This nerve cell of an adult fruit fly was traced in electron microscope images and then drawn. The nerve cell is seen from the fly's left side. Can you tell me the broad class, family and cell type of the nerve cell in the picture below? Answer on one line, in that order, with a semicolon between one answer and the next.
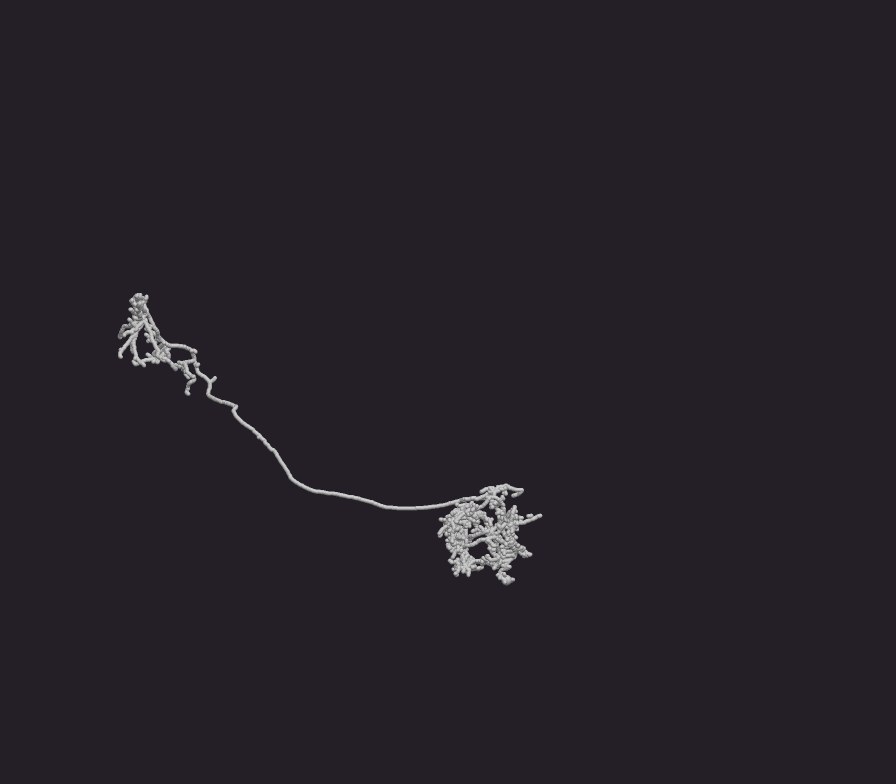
ascending neuron; hemilineage 06B; AN06B004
